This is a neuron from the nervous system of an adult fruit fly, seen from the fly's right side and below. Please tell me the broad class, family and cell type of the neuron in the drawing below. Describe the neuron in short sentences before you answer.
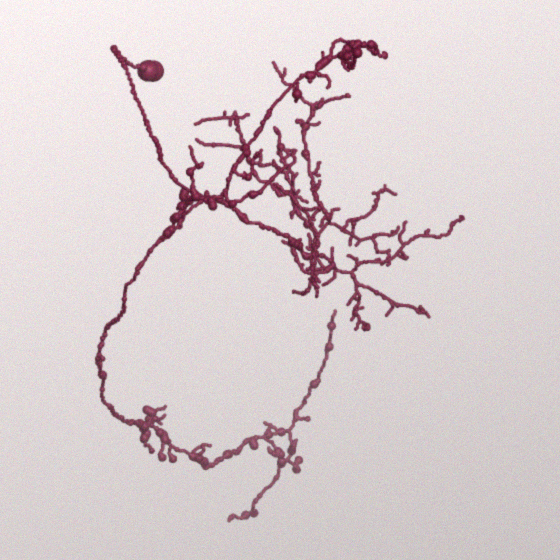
Dozens of branch ends can be seen. As drawn here it is taller than it is wide. This is a central-brain intrinsic neuron. Its family is hemilineage SMPp&v1_posterior. It is of cell type SMP449.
